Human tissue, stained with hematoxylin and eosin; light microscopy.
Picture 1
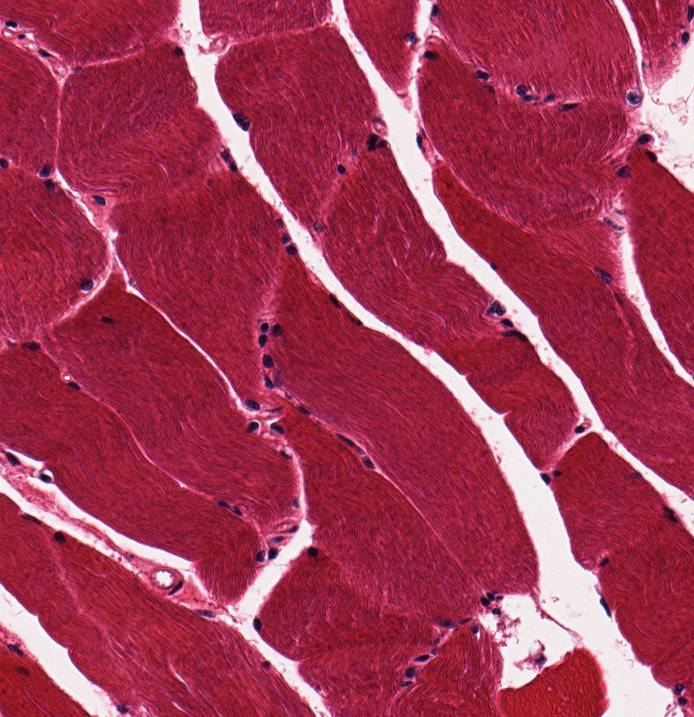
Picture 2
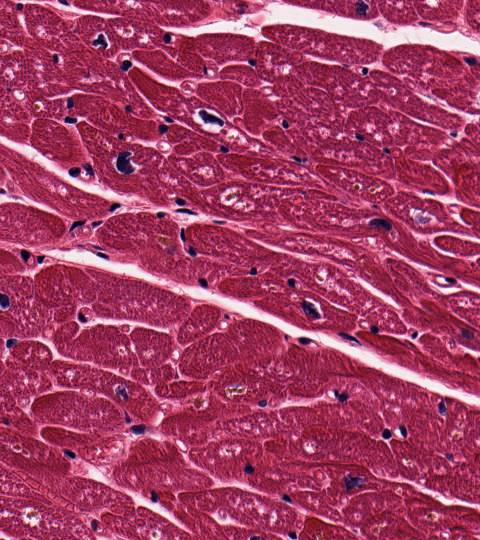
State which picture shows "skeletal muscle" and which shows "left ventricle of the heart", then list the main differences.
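Picture 1 is skeletal muscle, and picture 2 is the left ventricle of the heart. In picture 1, long muscle fibres cross the field diagonally from upper left to lower right, with cytoplasm stained a deep red by eosin. Their nuclei are dark and flattened and lie at the fibre edges, and fine streaks run along the length of each fibre.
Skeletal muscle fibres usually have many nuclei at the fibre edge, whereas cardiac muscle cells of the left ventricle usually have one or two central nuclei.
In picture 2, closely packed muscle fibres grouped in bundles fill the whole field, with very little tissue between them. The fibre cytoplasm is deeply eosinophilic and finely granular, and in several fibres small golden-brown granules sit in pale zones beside the nuclei.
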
